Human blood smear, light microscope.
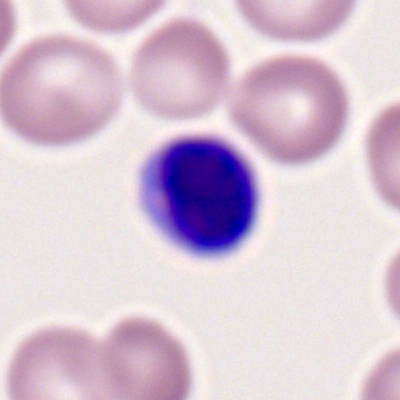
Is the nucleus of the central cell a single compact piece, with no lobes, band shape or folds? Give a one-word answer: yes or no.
Yes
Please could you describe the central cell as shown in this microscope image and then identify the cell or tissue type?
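Look first at the chromatin, dense and deep purple. Then find the cytoplasm: mostly a thin crescent on the left side of the nucleus, with no granules in it. Notice, too, that the surface has no projections. You are looking at a lymphocyte.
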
